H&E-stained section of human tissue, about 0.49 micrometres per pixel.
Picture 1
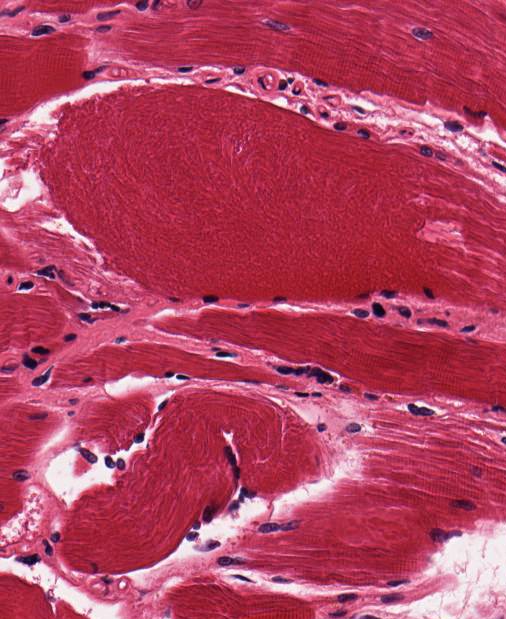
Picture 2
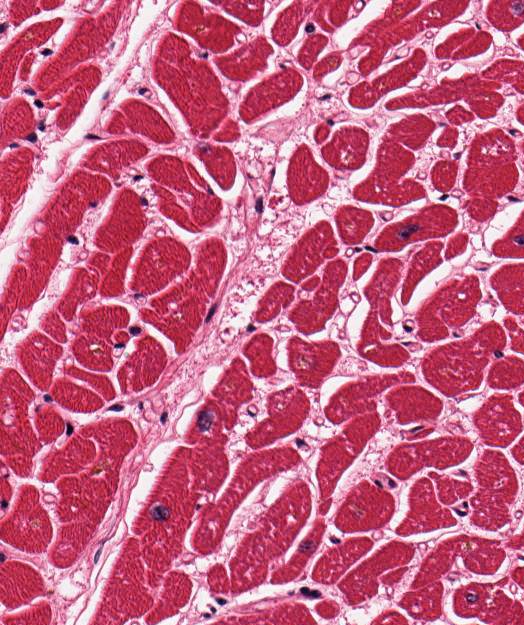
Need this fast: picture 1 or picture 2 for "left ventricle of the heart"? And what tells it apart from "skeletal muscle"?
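Picture 1 is skeletal muscle; picture 2 is the left ventricle of the heart. In picture 1 the small, dark, flattened nuclei lie at the fibre edges, while in picture 2 the nuclei lie centrally, with pale zones beside them holding fine yellow-brown granules.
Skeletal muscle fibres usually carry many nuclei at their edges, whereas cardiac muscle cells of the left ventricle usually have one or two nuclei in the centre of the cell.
The deep pink fibres in picture 2 branch and join their neighbours.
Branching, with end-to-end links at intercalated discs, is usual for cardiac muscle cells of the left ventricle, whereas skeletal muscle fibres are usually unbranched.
The skeletal muscle fibres stain an even, deep eosin red, and thin connective tissue septa between them hold scattered small nuclei and small capillaries.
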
